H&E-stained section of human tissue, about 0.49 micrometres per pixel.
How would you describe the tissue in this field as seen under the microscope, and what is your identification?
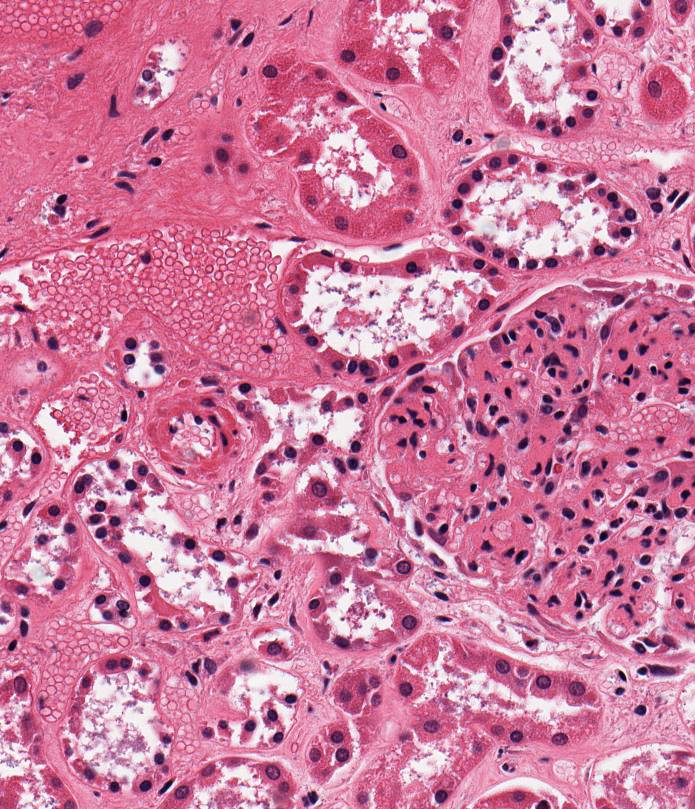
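Let's start at the right middle of the field, where a large rounded glomerulus with many nuclei sits. The tubules are lined by a single layer of cuboidal cells with granular pink cytoplasm. Most of their lumens hold pale, frothy, patchy material with clear spaces. Toward the upper left, red blood cells are packed into a dense sheet. This tissue is renal cortex.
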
